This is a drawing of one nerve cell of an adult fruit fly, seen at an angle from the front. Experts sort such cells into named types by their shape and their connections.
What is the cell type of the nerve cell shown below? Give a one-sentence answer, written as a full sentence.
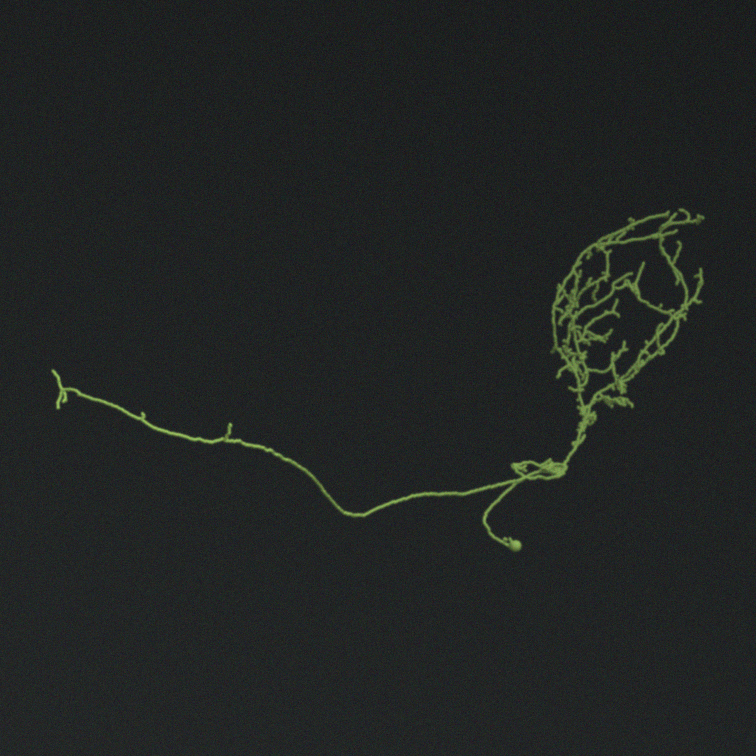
The nerve cell is categorized under cell type AN08B035.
